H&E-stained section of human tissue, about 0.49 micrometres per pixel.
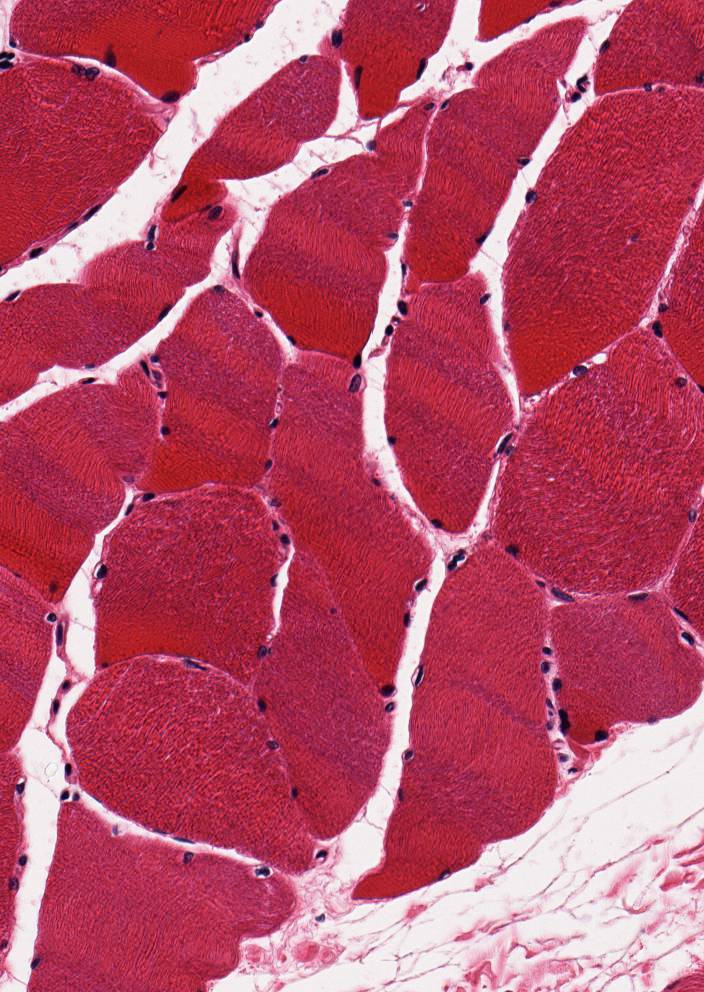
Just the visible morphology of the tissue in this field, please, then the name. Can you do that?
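Checking the nuclei first: they are dark and flattened and sit at the edges of the muscle fibres, while the fibre interiors hold none. Next, the spaces between fibres: narrow white clefts separate many fibres from their neighbours. Last, the surroundings: loose, pale pink connective tissue occupies the lower right corner. The tissue is skeletal muscle.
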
